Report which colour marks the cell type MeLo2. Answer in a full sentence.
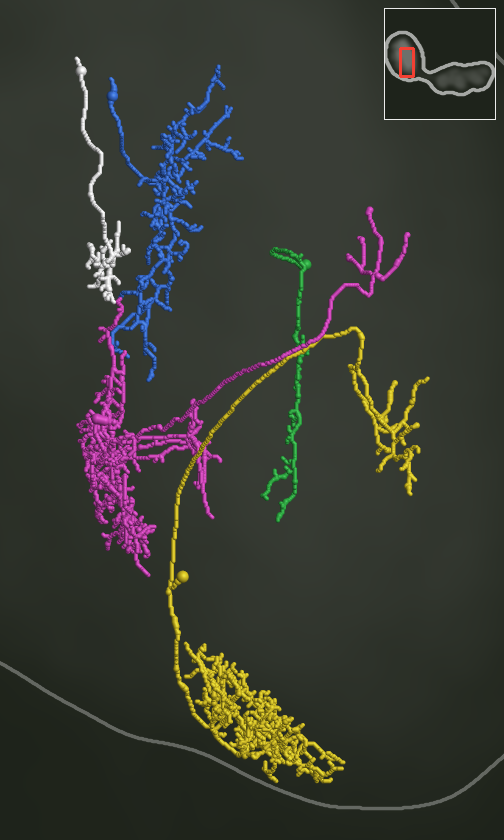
The colour is yellow.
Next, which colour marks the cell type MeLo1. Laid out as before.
The colour is magenta.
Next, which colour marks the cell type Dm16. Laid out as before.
The colour is blue.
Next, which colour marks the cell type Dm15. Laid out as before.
The colour is white.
